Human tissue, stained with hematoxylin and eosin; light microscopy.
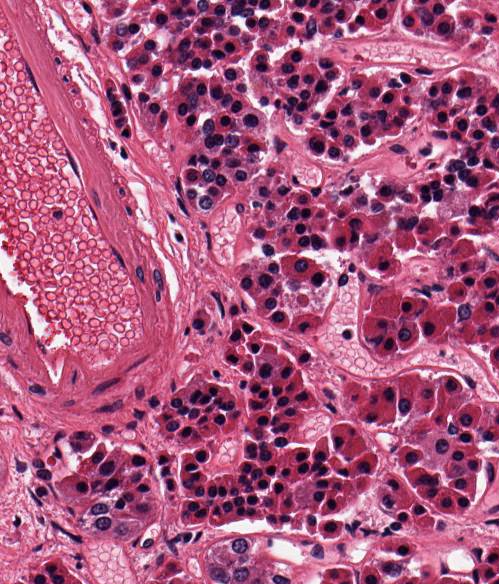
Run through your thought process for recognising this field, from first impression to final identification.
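Mainly, this is the pars distalis of the pituitary. Epithelial cells fill the right and lower parts in nests and cords, parted by thin septa. Many have deep red-pink cytoplasm, with paler pink to purplish cells among them.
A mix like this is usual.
No lumens or colloid-filled follicles appear.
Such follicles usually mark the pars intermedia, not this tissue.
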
